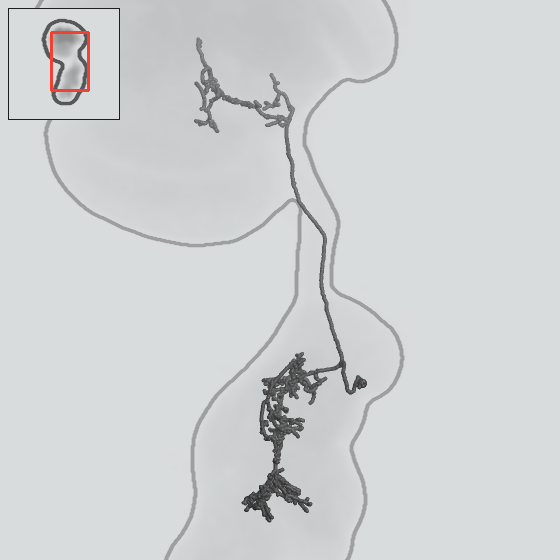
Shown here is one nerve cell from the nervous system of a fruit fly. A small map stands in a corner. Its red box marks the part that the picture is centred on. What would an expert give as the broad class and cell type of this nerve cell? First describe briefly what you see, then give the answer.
As drawn here it is more than twice as tall as it is wide. Its broad class is ascending neuron. Its cell type is ANXXX131.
